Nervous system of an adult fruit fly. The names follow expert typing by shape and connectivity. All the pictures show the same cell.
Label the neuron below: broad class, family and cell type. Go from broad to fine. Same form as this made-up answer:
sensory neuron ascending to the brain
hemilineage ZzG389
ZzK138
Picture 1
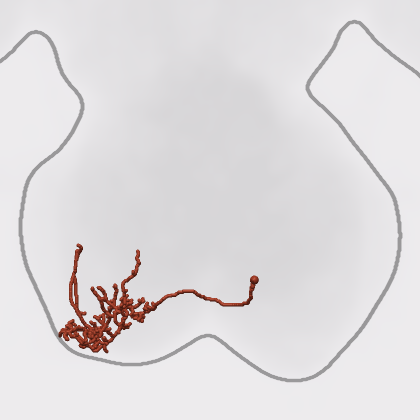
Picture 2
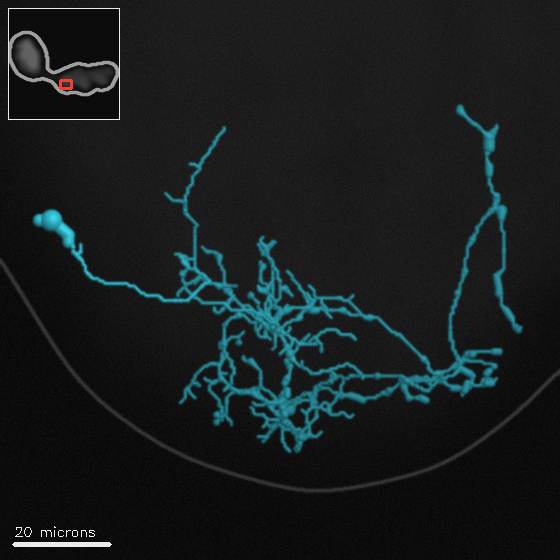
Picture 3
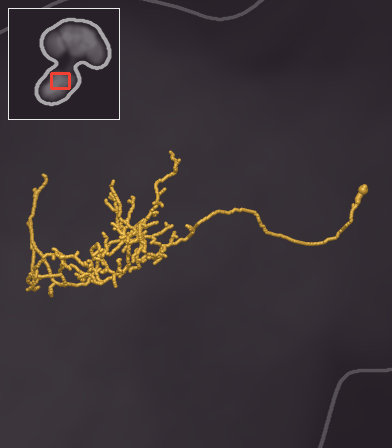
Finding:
nerve-cord intrinsic neuron
hemilineage 14A
IN14A015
